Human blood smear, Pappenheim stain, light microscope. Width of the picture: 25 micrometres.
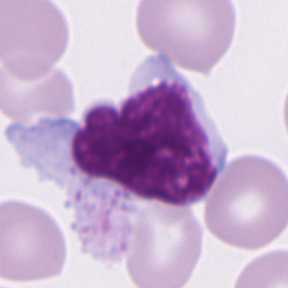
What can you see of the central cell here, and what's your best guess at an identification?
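First the nucleus: irregular and bumpy in outline, with several shallow lobes along its upper edge, about 13 by 10 micrometres. Its chromatin looks dense and dark purple, with small paler pinkish spots. Small violet granules are scattered in the pale grey-blue cytoplasm below and left of the nucleus. So, a large granular lymphocyte.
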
